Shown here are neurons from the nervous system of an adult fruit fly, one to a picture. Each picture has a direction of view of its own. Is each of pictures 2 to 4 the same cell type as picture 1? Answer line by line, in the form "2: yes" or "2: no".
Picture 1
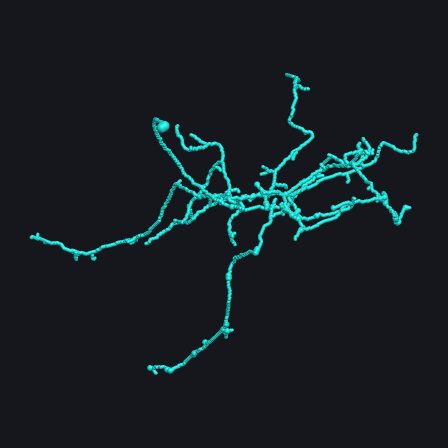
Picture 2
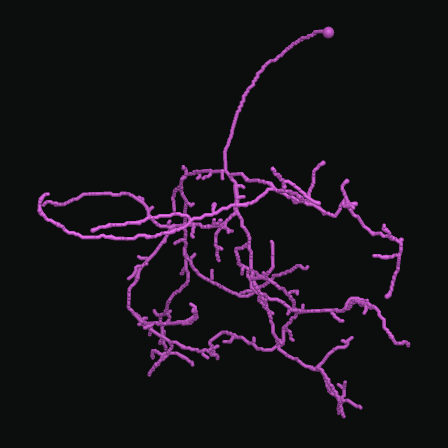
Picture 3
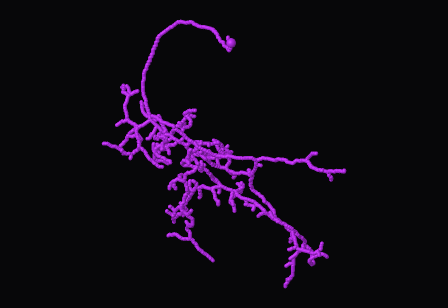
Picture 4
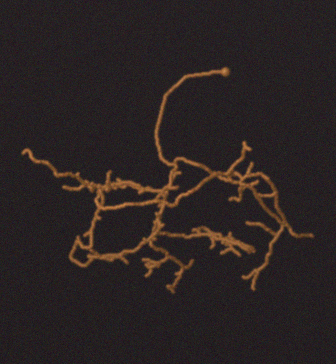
2: yes
3: no
4: yes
